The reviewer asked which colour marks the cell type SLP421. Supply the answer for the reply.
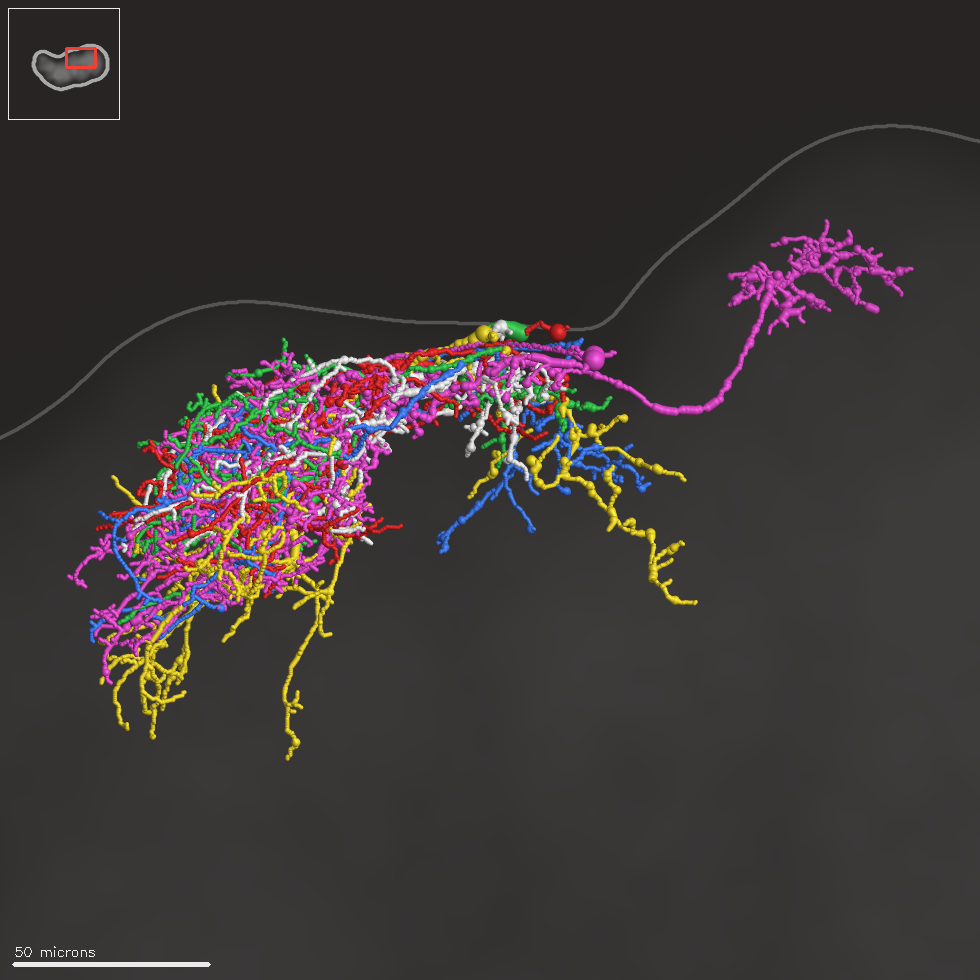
yellow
